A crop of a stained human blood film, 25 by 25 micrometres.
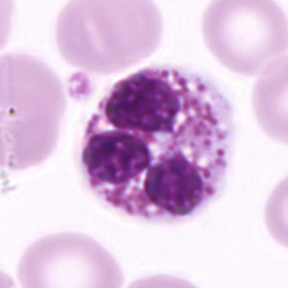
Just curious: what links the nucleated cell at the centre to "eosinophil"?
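The eosinophil here measures about 13 micrometres across, and its chromatin is dark purple and coarsely clumped.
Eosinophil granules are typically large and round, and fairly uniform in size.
The granules in this cell are round, reddish-purple and coarse, each one separately visible, which goes with that pattern.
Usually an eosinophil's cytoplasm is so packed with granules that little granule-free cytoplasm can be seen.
This cytoplasm is filled with granules, yet pale pink cytoplasm shows between them, which sits less easily with that.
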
